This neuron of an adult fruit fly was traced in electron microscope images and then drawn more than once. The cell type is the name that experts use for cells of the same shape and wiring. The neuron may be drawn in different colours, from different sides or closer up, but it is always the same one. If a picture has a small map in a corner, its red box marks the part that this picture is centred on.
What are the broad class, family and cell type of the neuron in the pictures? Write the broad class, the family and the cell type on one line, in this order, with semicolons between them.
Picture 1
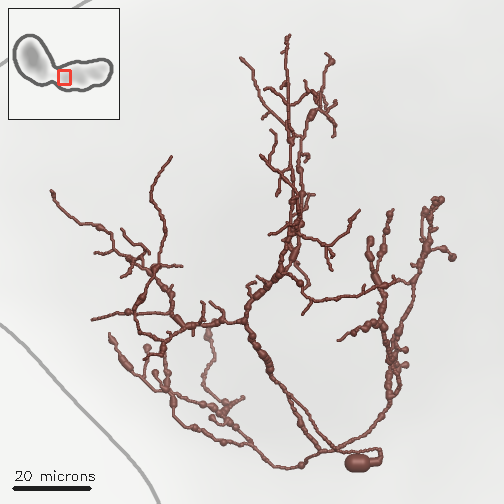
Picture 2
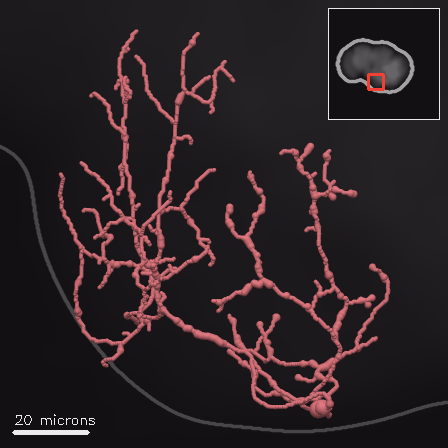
nerve-cord intrinsic neuron; hemilineage 01B; IN01B019_b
